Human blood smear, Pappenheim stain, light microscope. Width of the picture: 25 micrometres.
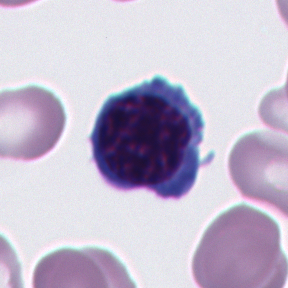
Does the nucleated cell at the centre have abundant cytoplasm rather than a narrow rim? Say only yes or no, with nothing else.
No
